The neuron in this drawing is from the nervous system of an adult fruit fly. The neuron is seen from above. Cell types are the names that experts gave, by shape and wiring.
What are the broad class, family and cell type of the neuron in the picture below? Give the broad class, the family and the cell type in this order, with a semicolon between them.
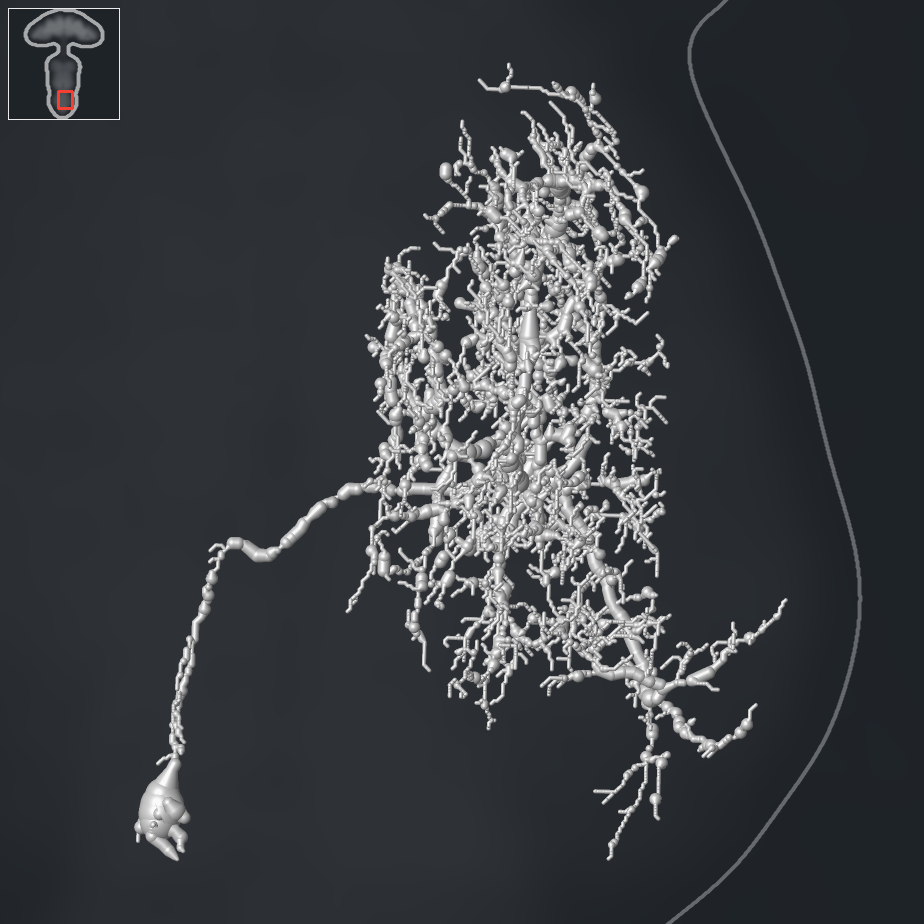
nerve-cord intrinsic neuron; hemilineage 13B; IN13B005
